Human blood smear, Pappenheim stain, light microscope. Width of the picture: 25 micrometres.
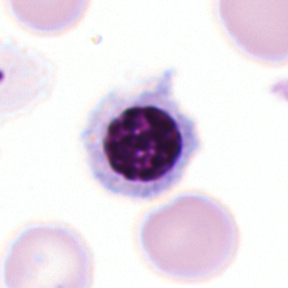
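Normoblast in a stained smear of human peripheral blood; see the short pointed projection sticking out from the top of the cell. No nucleoli show up in the nucleus. Its cytoplasm is a pale bluish-grey, without any coarse granules.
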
